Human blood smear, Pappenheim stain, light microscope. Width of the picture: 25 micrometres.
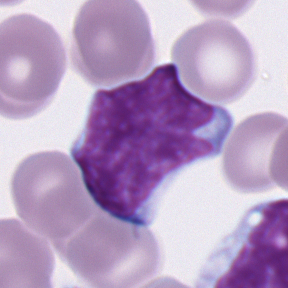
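Typical lymphocyte at the centre of the field. See how its outline is angular, with several pointed corners, and how the nucleus fills almost the whole cell. The cytoplasm shows best along the right edge, and you will find no granules in it.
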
